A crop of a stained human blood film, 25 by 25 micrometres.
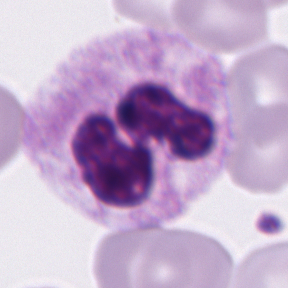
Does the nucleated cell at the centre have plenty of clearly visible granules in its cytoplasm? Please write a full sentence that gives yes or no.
Yes, this cell's cytoplasm carries many visible granules.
